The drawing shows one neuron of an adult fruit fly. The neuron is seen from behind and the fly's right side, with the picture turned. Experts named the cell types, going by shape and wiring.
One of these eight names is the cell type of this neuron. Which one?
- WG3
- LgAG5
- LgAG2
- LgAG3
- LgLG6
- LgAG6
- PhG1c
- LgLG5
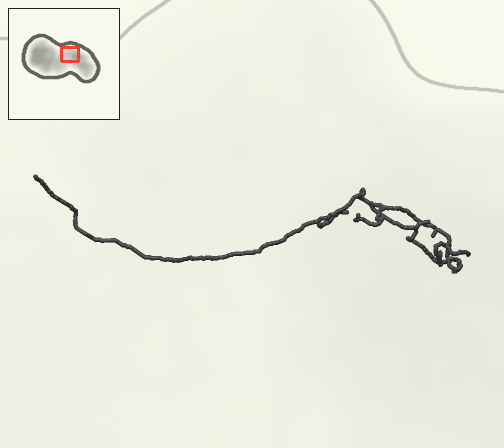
WG3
